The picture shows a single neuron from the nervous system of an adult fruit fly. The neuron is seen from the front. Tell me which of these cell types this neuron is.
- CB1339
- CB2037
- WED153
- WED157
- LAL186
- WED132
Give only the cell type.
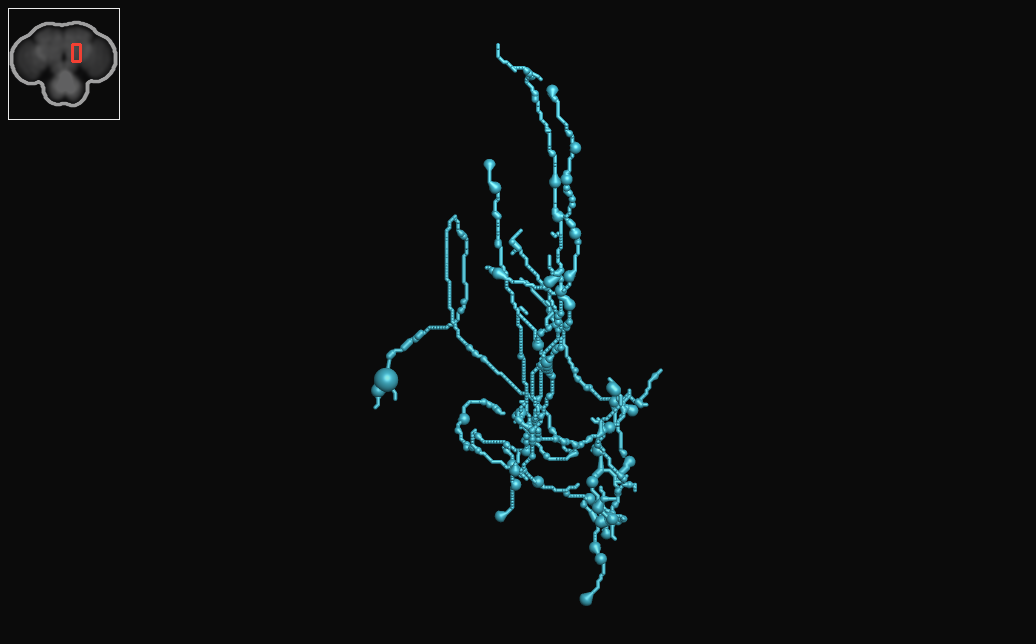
CB2037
